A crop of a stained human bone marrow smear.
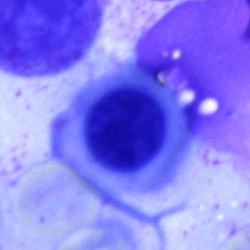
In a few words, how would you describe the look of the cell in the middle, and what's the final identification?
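Let me take the outline first: it is angular and polygonal, not smoothly round. The nuclear chromatin stains a dense, dark blue-purple throughout, and I can't make out any nucleoli. As for the cytoplasm, it shows no visible granules. So this is an erythroblast.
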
